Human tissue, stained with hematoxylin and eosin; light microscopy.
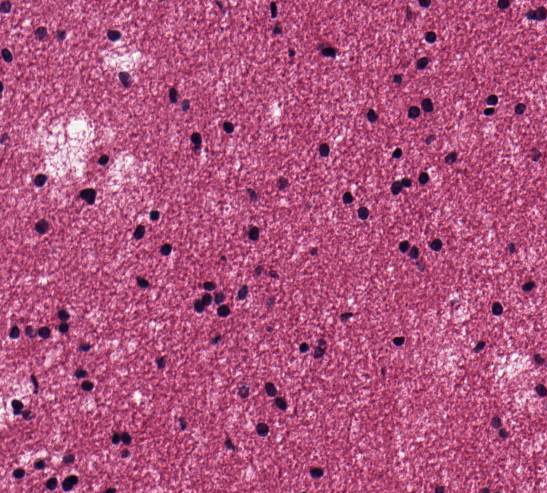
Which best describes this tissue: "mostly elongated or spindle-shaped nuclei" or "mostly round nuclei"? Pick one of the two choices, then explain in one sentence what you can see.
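Mostly round nuclei. The nuclei are small, round and densely dark-staining.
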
